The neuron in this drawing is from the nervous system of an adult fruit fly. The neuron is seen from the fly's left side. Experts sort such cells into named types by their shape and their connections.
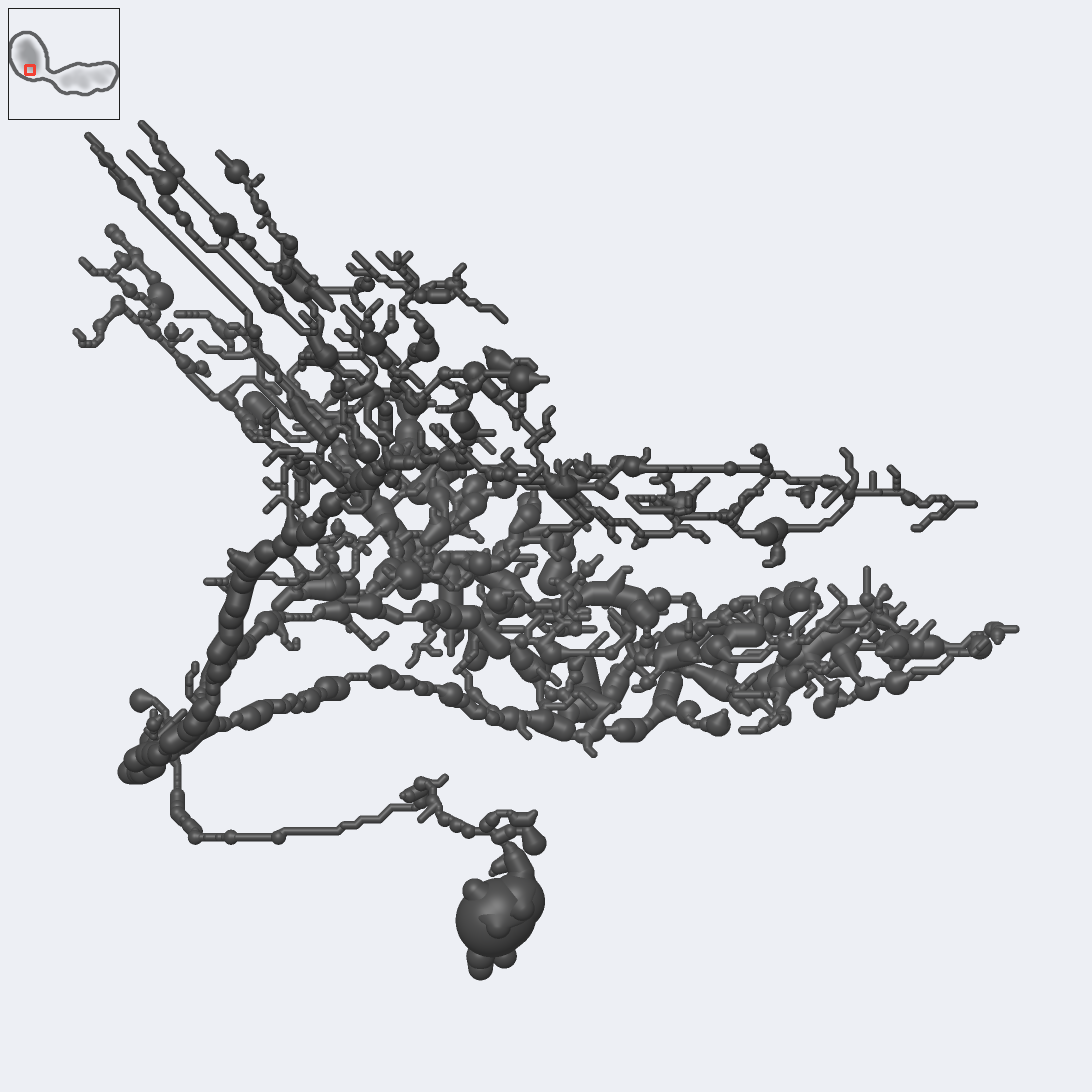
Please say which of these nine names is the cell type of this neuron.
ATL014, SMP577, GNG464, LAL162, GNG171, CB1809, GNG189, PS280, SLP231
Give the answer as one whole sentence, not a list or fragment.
In terms of cell type, the neuron is GNG171.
